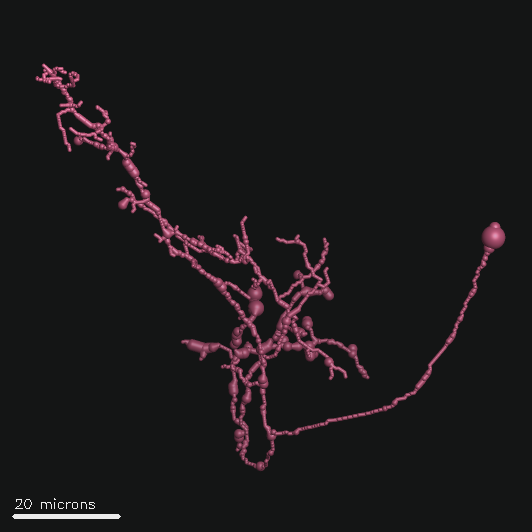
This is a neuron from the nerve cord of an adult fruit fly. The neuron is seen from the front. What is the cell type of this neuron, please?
IN09A045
